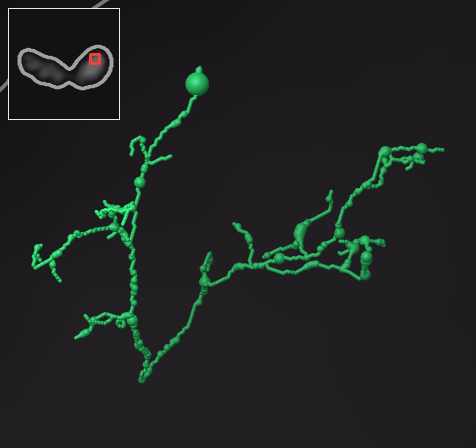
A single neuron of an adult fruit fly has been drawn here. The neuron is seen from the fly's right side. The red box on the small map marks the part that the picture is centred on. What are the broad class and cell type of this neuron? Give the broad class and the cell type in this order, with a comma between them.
central-brain intrinsic neuron, CB2295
